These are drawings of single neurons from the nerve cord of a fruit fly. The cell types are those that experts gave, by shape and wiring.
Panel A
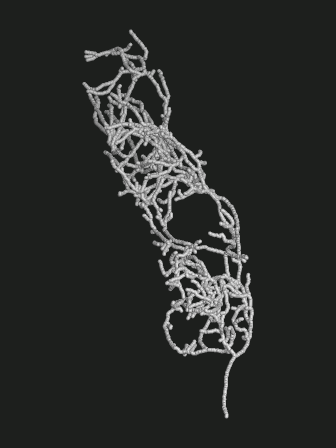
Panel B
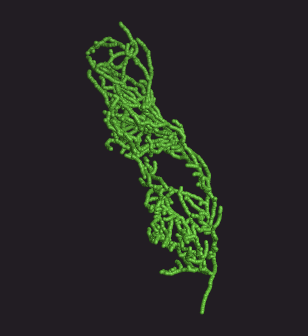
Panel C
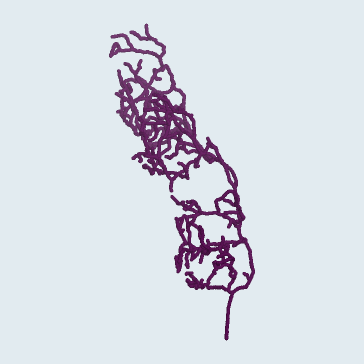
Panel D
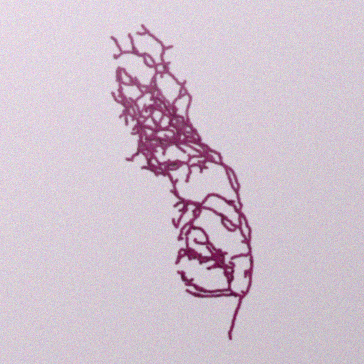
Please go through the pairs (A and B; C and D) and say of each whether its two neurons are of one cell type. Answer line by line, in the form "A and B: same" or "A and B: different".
A and B: same
C and D: same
